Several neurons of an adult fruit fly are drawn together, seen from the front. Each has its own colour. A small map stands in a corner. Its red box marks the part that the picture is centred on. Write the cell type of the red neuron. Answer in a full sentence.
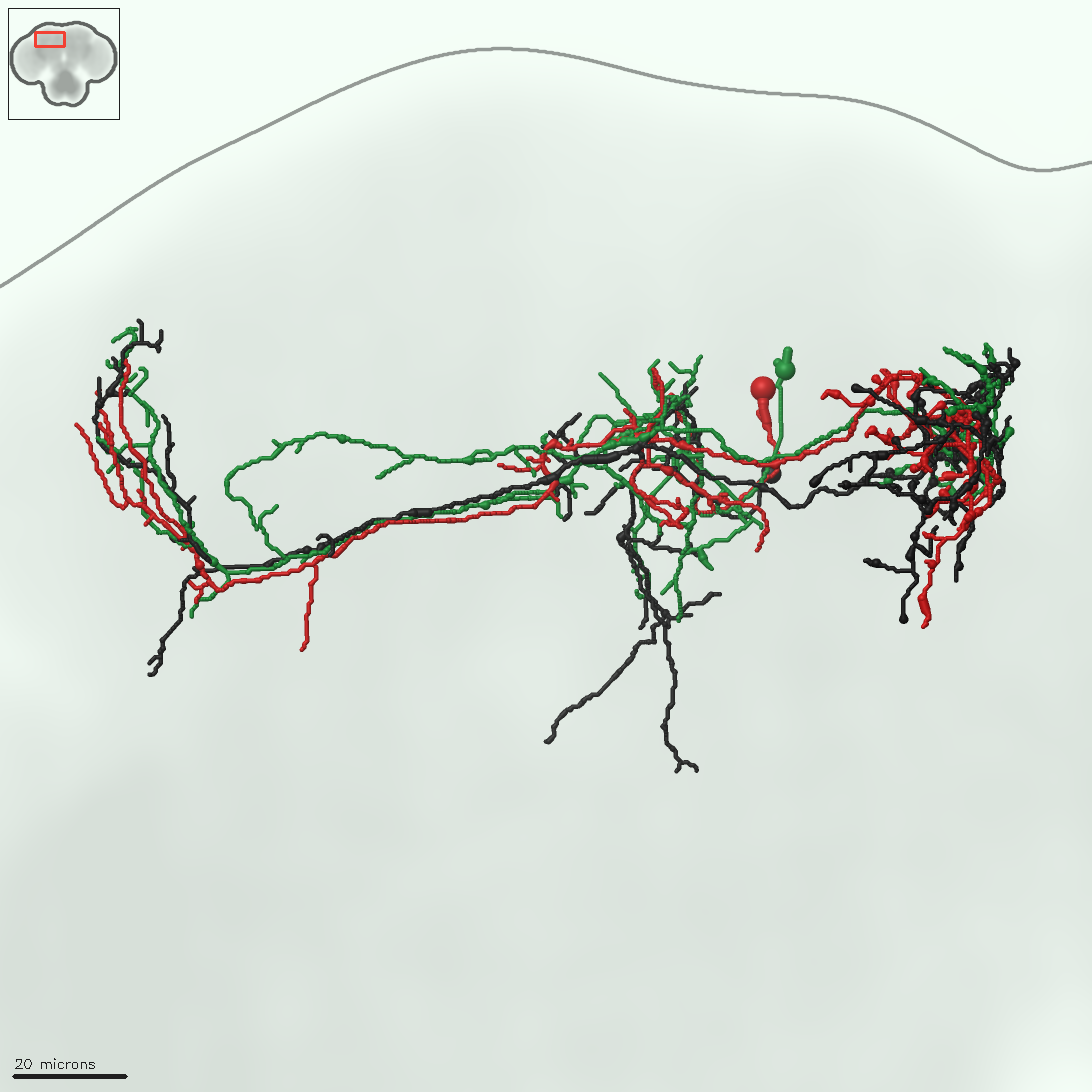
The cell type is SMP381_a.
